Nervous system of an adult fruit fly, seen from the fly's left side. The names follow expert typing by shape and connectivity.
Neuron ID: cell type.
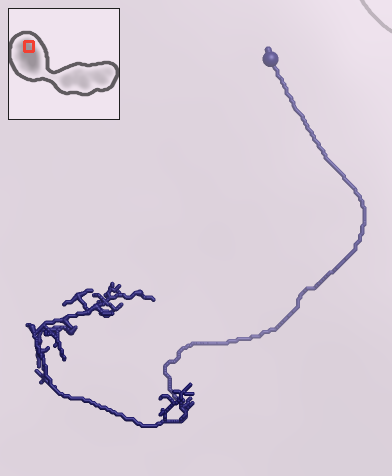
vDeltaK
